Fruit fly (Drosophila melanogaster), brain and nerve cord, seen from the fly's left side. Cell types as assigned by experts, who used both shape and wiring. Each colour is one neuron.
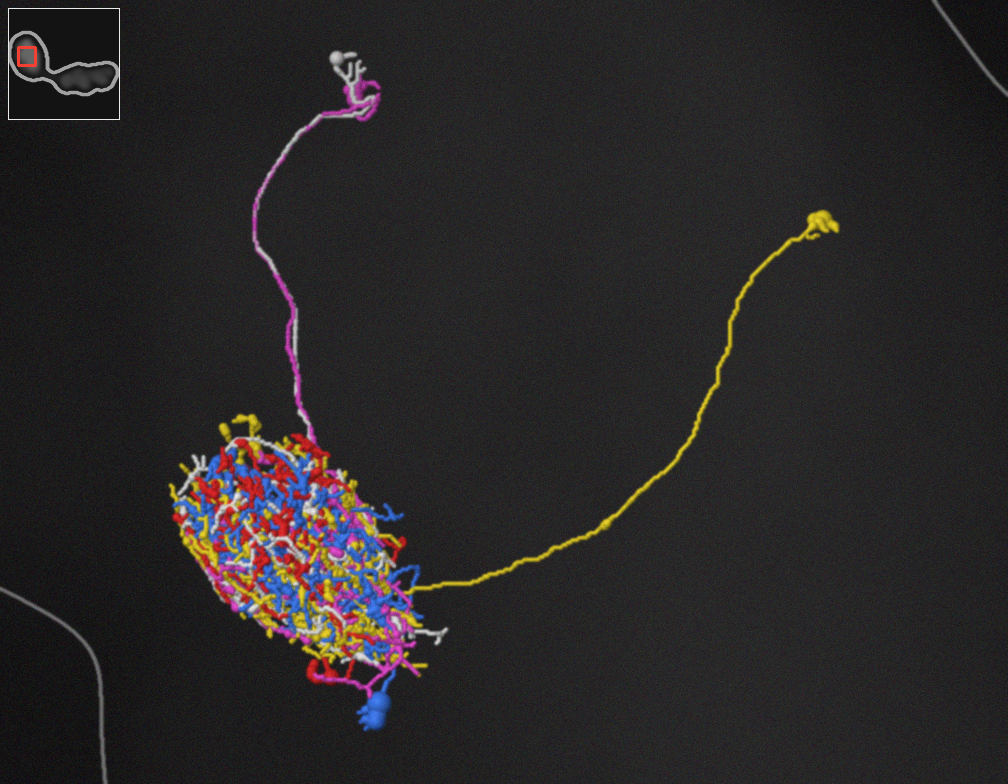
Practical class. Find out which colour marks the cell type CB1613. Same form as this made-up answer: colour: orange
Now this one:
colour: magenta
